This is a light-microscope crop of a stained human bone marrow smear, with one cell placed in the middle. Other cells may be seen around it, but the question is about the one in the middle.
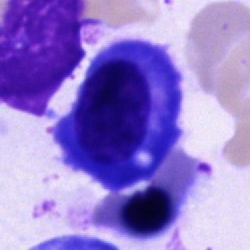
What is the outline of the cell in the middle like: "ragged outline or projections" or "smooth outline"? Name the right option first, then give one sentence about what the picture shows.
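Ragged outline or projections. The cell outline is irregular, with small ragged bulges along its edge.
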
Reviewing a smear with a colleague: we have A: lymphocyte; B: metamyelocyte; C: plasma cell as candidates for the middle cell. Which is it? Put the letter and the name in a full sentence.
Option C holds up: the cell in the middle is a plasma cell.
